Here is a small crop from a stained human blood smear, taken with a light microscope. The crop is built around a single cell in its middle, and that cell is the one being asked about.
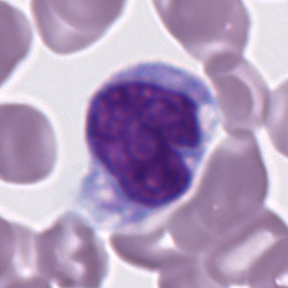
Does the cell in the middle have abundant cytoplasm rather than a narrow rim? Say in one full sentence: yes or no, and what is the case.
No, most of the cell is taken up by its nucleus.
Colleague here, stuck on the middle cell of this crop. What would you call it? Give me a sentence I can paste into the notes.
The cell at the central position in this crop is a monocyte.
